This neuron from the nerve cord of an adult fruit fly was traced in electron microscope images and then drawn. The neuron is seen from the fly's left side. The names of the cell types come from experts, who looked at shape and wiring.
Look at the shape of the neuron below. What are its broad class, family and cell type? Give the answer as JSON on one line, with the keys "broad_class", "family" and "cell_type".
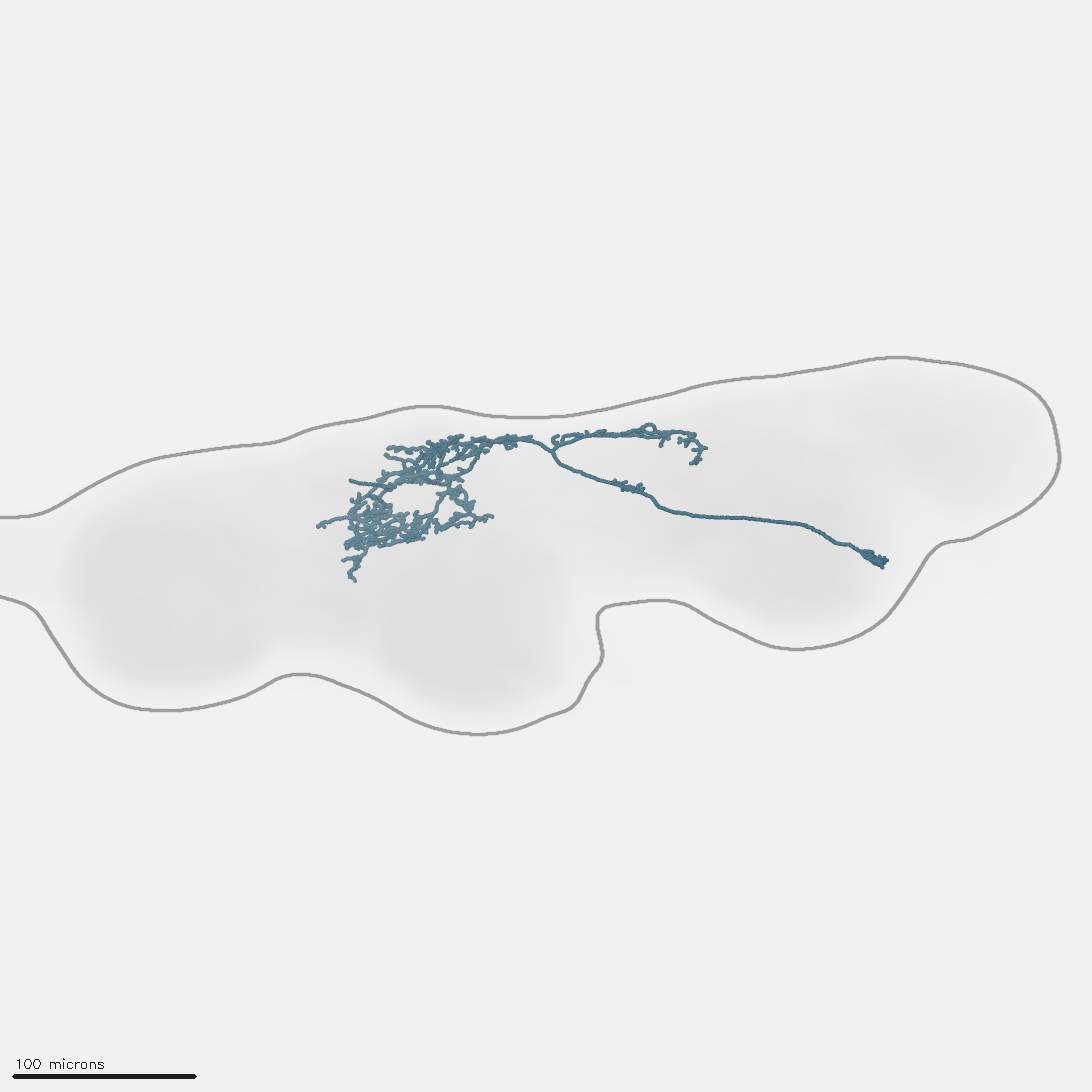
{"broad_class": "nerve-cord intrinsic neuron", "family": "hemilineage 06B", "cell_type": "IN06B047"}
